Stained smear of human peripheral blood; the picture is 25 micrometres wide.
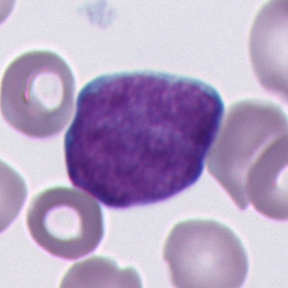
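Myeloblast at the centre of this stained peripheral blood smear: its nucleus takes up nearly the whole cell, leaving just a very thin, deep blue rim of cytoplasm at the edge. The purple chromatin looks finely stippled, with small paler gaps.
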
